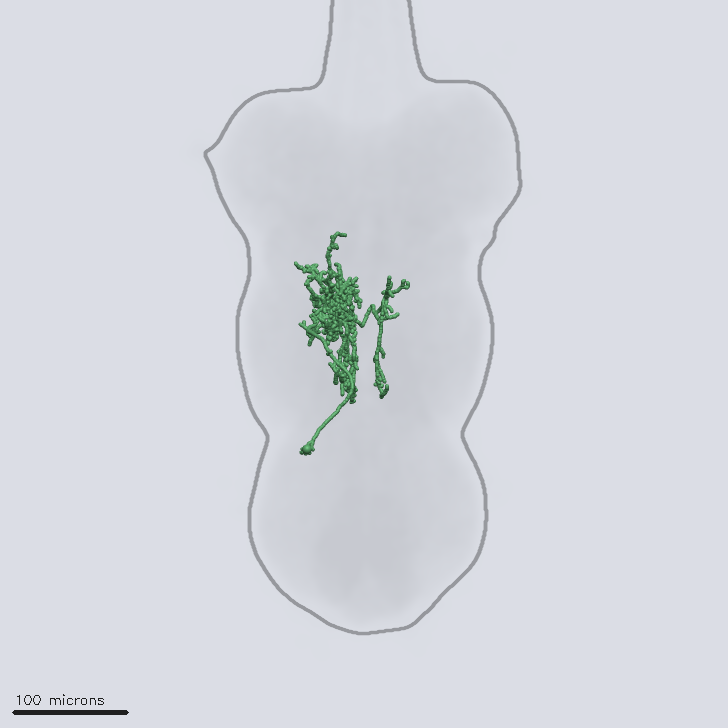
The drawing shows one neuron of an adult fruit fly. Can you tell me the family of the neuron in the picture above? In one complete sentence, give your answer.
This neuron is grouped under the hemilineage 06A family.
